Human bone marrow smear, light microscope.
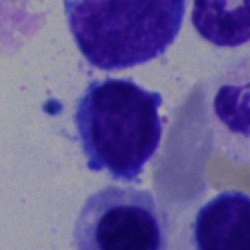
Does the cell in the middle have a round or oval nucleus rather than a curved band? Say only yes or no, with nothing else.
Yes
